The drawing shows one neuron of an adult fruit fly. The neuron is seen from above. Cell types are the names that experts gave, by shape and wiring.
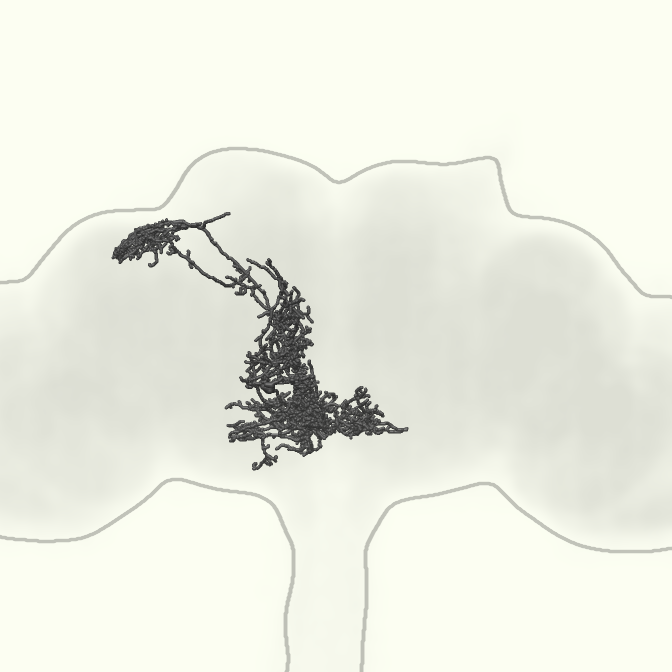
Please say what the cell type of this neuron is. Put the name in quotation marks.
"IB018"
